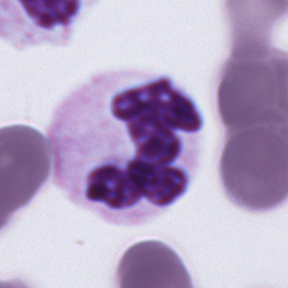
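Segmented neutrophil in a stained peripheral blood smear: the nucleus lies toward the right, leaving a wider band of plentiful, pale pink cytoplasm on the left. The chromatin is dark purple and coarsely clumped. Fine pinkish-lilac granules are scattered evenly through the cytoplasm.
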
